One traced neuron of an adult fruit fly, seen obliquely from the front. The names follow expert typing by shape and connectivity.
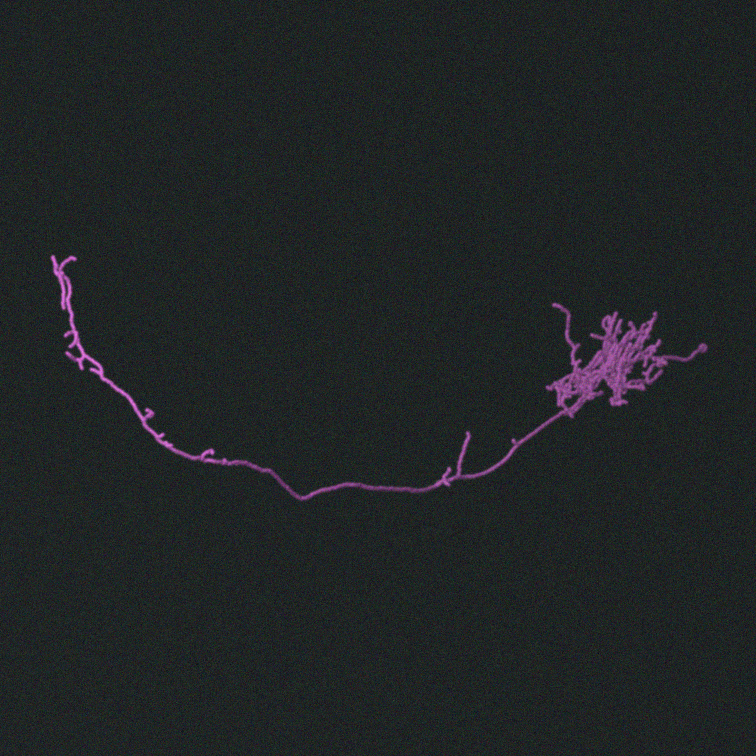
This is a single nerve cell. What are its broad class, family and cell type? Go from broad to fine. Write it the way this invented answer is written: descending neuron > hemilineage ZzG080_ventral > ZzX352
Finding: ascending neuron > hemilineage 05B > AN05B062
